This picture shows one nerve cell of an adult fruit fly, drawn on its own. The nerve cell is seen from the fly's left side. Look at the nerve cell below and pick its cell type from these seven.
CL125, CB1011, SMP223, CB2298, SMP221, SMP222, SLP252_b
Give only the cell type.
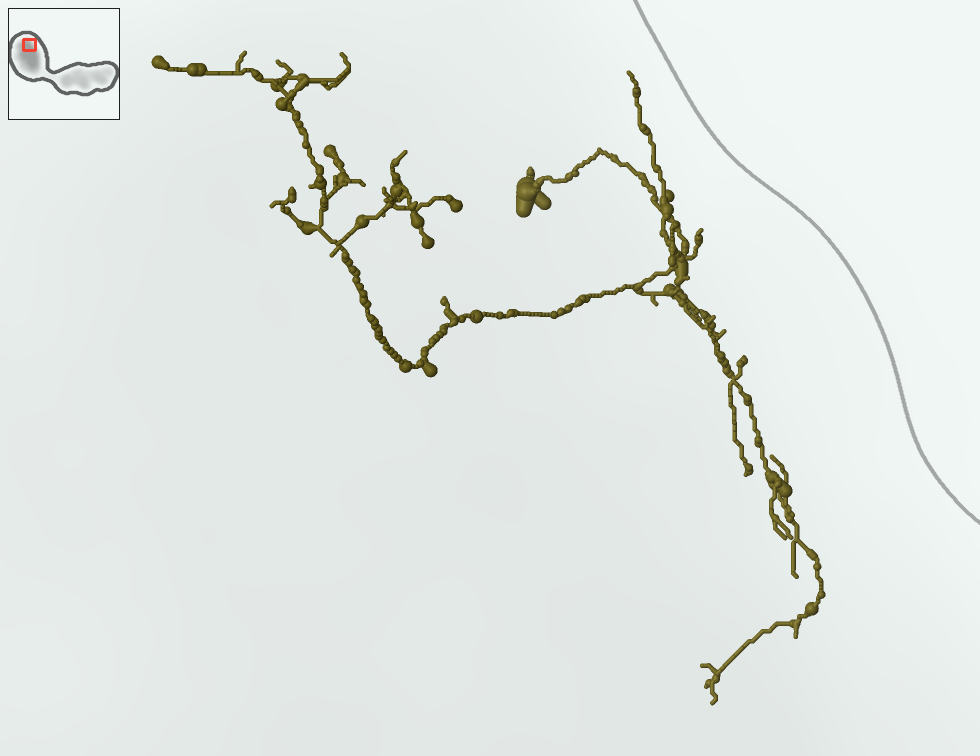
CB1011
